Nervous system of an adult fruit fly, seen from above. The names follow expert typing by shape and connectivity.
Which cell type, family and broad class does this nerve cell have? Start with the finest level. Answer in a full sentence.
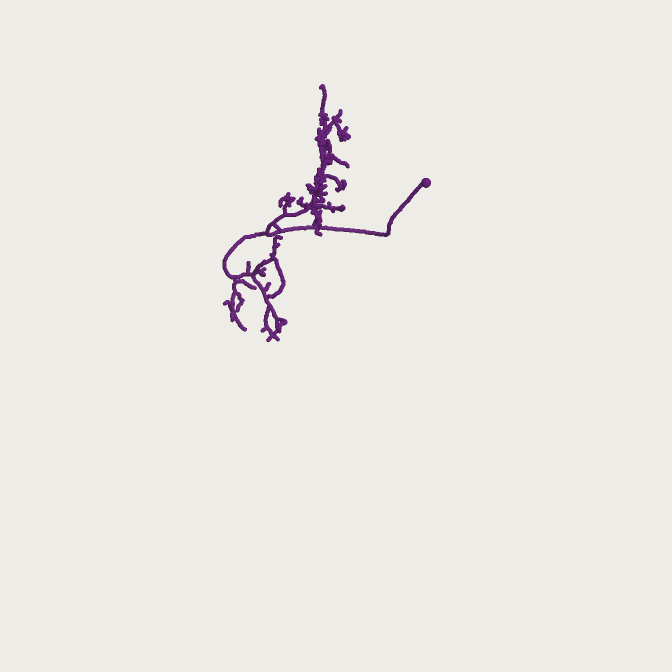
Type IN01A050 of hemilineage 01A, a nerve-cord intrinsic neuron.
